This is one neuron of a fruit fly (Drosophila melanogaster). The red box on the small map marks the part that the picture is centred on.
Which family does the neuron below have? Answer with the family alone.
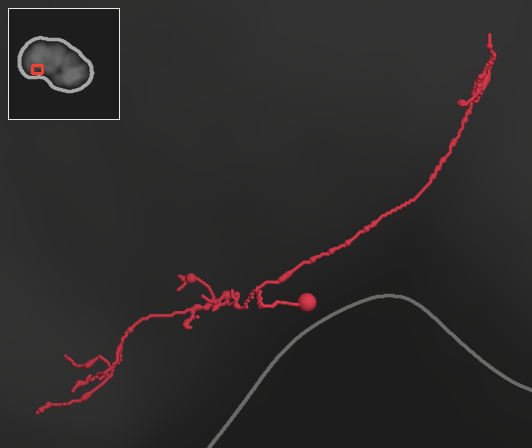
T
